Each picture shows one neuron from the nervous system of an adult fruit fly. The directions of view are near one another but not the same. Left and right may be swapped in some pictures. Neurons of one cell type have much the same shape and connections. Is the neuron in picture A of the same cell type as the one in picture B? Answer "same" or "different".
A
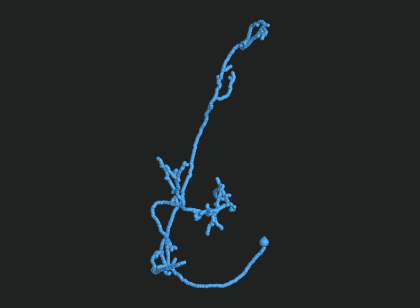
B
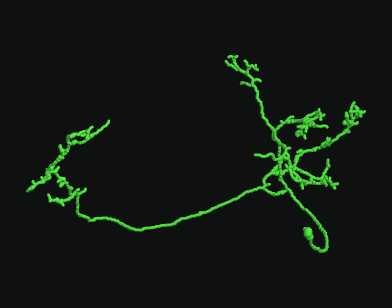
same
